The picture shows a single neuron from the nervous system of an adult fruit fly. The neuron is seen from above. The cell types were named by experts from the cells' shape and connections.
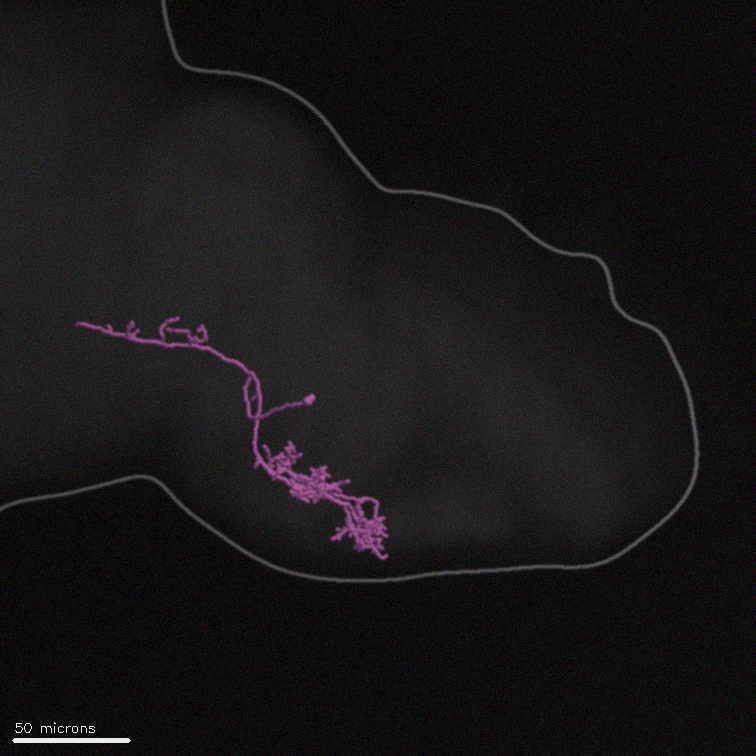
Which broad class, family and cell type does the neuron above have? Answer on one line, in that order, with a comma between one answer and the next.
visual projection neuron, hemilineage VPNd1, LPLC1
